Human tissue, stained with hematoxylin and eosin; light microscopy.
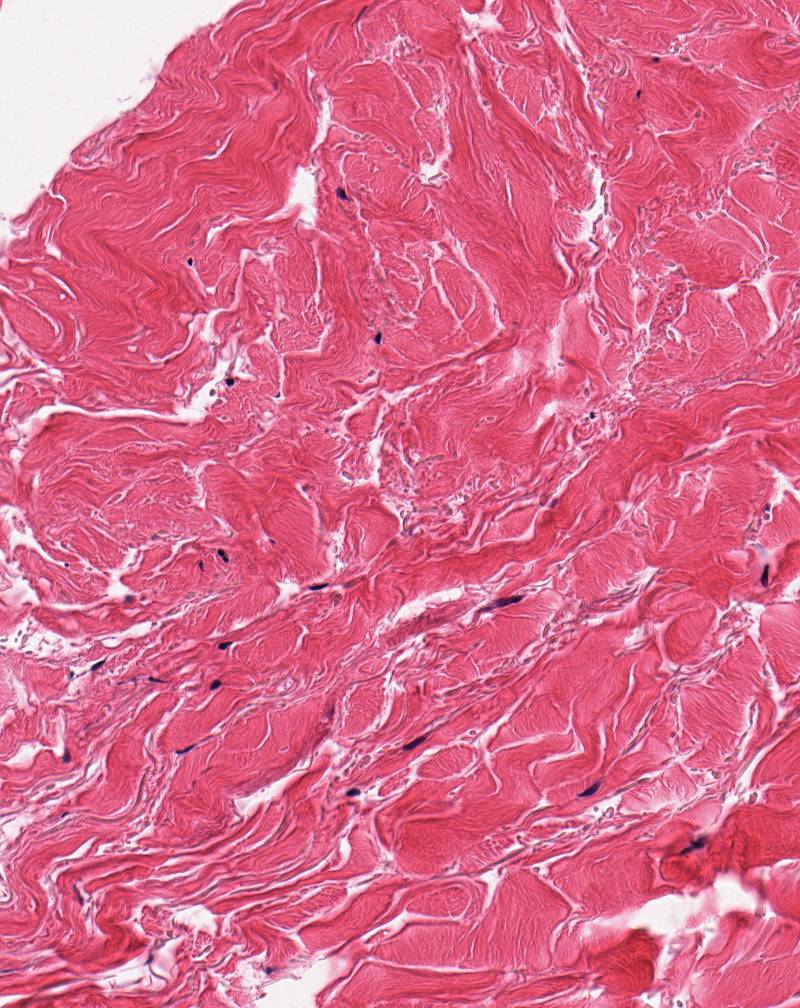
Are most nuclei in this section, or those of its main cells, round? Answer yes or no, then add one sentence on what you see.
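No. The few nuclei are small, dark and thin, elongated like those of fibroblasts.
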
